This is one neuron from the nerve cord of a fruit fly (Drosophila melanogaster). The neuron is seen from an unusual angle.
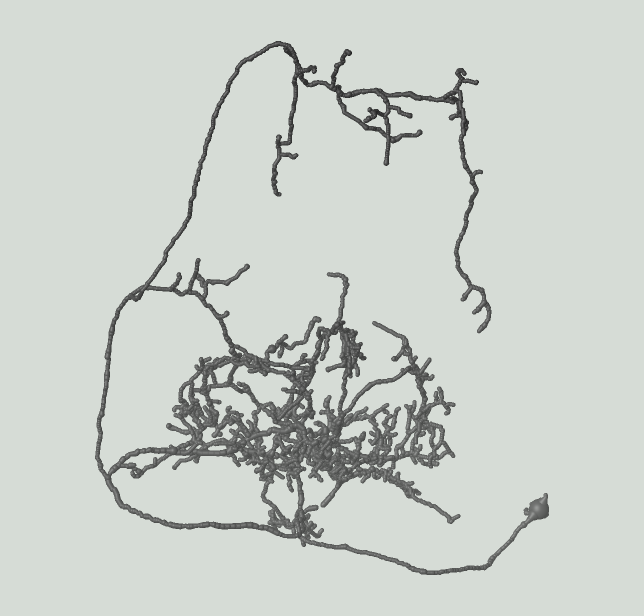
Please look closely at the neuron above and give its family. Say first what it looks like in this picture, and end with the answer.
In this view it is about as wide as it is tall. It is a nerve-cord intrinsic neuron. Its family is hemilineage 19B.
